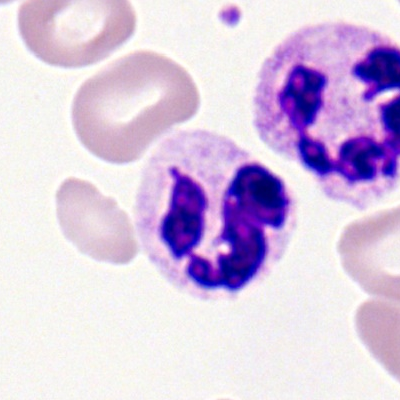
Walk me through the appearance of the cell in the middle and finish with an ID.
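Dense, dark purple chromatin lies in coarse clumps, and no nucleoli can be made out in the nucleus. Fine, small lilac granules fill the cytoplasm. The cell surface carries no projections. This is a segmented neutrophil.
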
